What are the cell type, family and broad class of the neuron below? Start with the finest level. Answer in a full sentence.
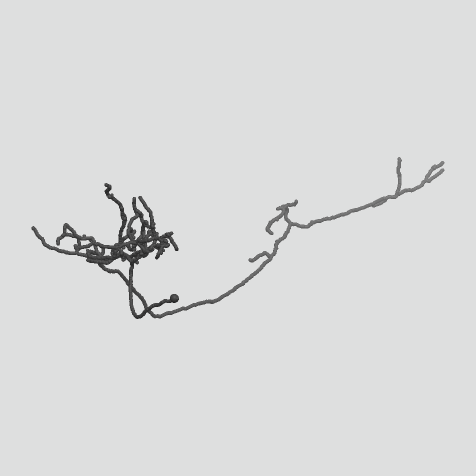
Type DNge183 of hemilineage LB7, a descending neuron.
